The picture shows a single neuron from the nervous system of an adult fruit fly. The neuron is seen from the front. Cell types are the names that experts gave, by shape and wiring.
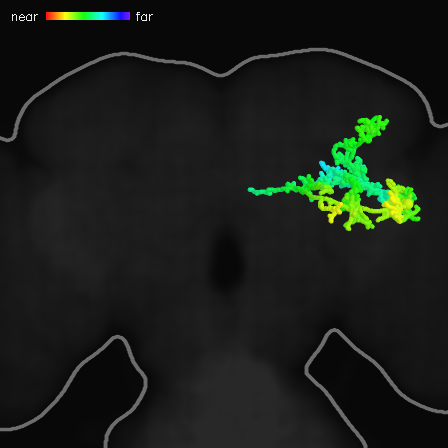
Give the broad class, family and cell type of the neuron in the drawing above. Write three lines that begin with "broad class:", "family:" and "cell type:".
broad class: central-brain intrinsic neuron
family: hemilineage VLPl2_medial
cell type: AVLP186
